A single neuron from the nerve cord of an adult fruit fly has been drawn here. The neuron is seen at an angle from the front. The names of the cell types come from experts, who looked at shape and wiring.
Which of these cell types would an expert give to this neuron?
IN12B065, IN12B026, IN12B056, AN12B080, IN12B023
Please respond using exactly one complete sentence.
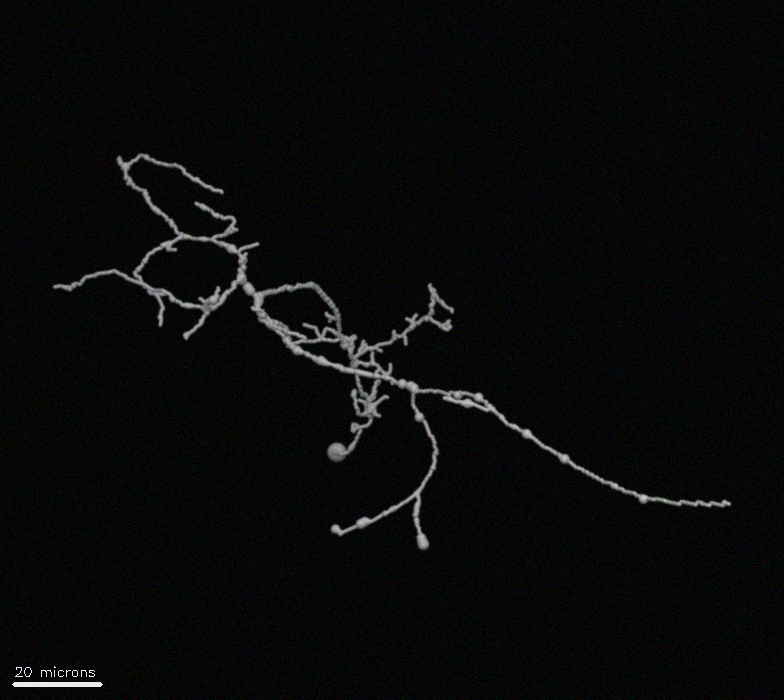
Classified by cell type, this neuron is AN12B080.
